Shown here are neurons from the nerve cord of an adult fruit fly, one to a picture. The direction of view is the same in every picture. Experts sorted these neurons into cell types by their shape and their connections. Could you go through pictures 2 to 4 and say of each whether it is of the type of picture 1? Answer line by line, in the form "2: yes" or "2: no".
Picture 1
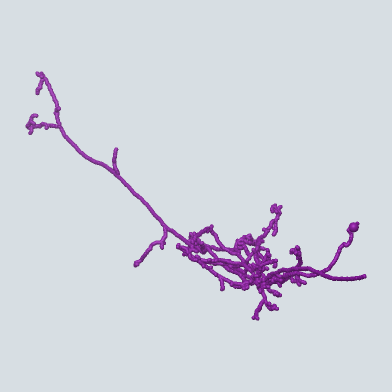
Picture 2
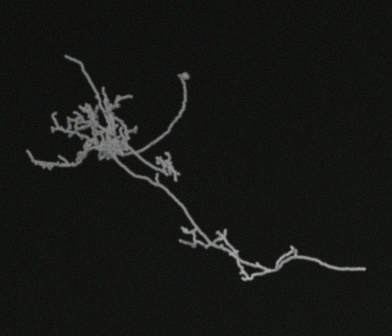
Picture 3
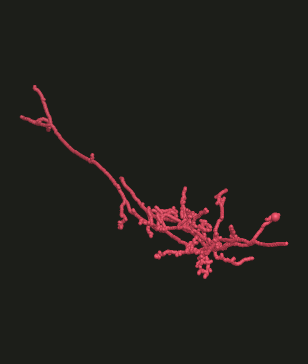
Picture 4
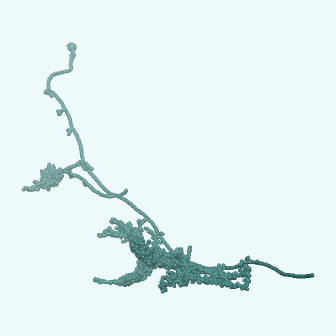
2: yes
3: yes
4: no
